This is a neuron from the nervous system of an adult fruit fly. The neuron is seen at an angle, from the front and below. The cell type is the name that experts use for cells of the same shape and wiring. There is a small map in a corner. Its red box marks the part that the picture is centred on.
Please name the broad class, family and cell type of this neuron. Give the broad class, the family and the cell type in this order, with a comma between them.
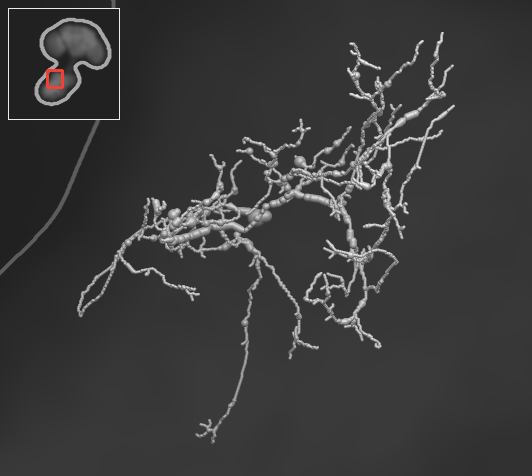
nerve-cord intrinsic neuron, hemilineage 11B, IN11B016_a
